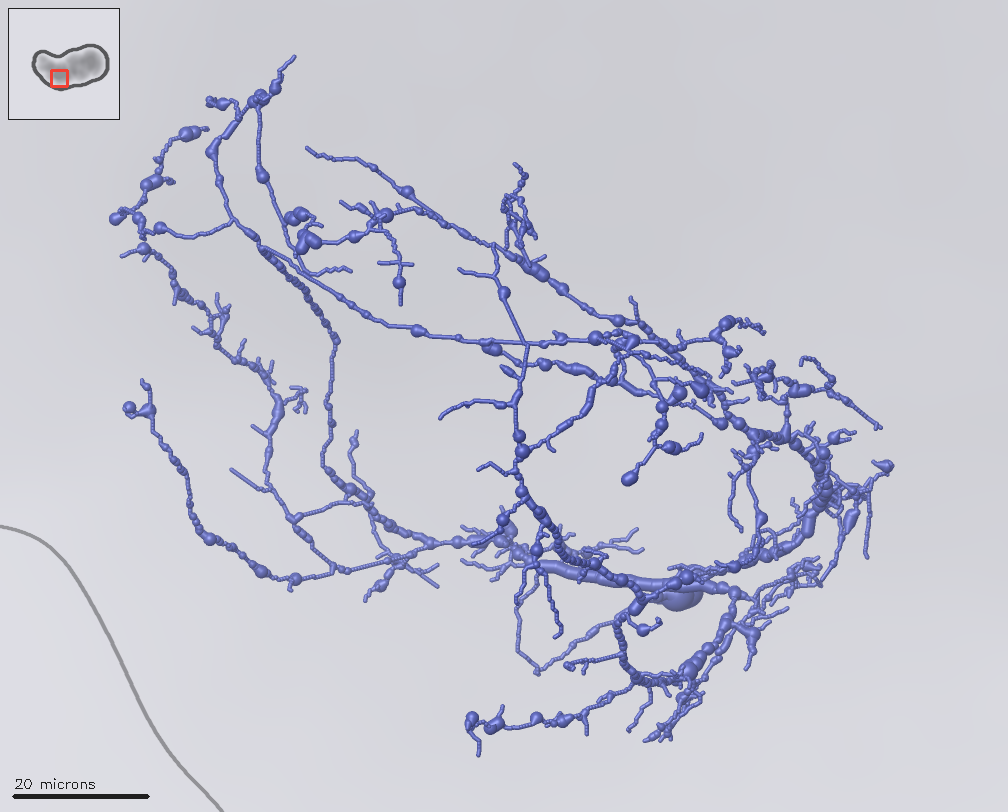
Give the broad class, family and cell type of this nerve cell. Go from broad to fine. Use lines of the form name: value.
broad class: nerve-cord intrinsic neuron
family: hemilineage 04B
cell type: IN04B053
